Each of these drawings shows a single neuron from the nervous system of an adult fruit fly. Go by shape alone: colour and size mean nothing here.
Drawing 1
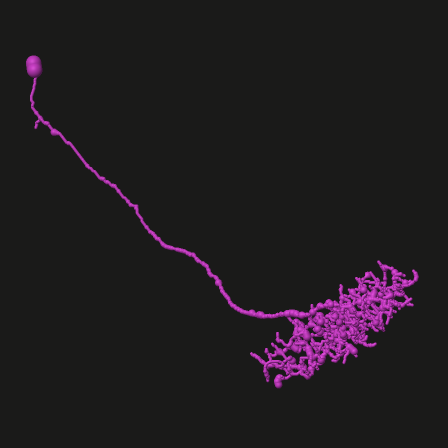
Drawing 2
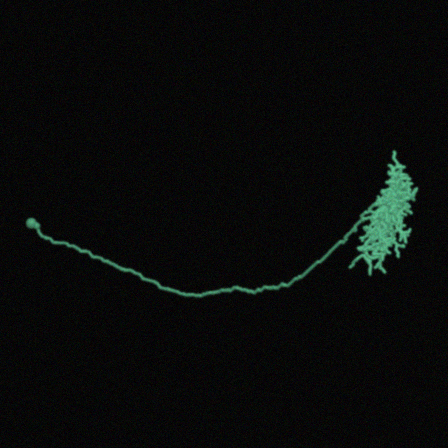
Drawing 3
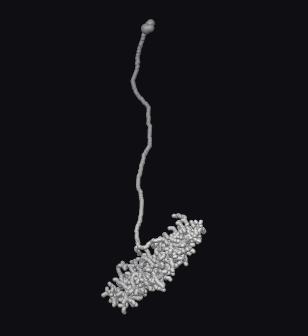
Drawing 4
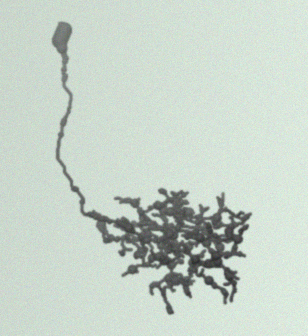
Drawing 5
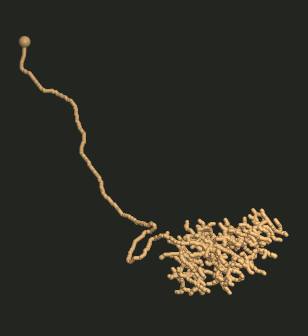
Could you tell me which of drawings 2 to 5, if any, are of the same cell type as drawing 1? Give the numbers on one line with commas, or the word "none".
2, 4, 5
